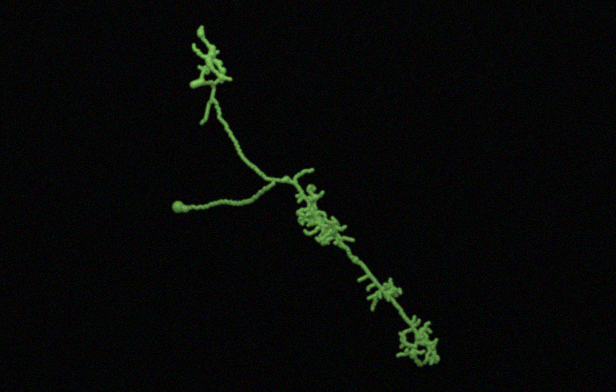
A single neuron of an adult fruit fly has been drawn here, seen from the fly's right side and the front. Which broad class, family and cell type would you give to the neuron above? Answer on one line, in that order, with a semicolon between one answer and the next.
optic-lobe intrinsic neuron; T; T2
